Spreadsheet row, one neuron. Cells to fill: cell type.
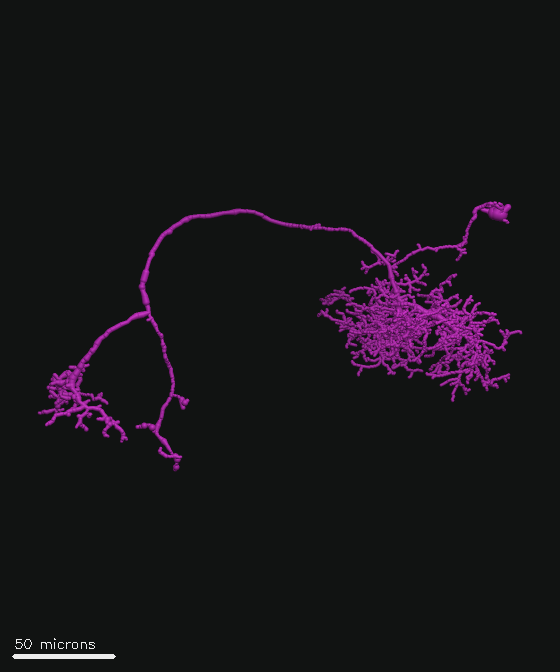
IN19A014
